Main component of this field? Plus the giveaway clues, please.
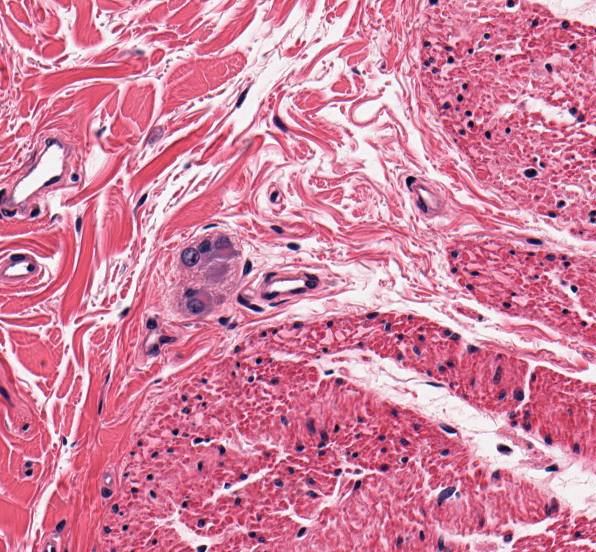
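Mainly this is smooth muscle, in bundles filling the lower half and right side. Lower down, most nuclei are small round dots among cross-cut fibres.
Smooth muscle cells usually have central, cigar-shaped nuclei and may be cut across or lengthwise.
A small cluster of large ganglion cells sits in the connective tissue near the centre-left.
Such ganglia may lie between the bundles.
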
